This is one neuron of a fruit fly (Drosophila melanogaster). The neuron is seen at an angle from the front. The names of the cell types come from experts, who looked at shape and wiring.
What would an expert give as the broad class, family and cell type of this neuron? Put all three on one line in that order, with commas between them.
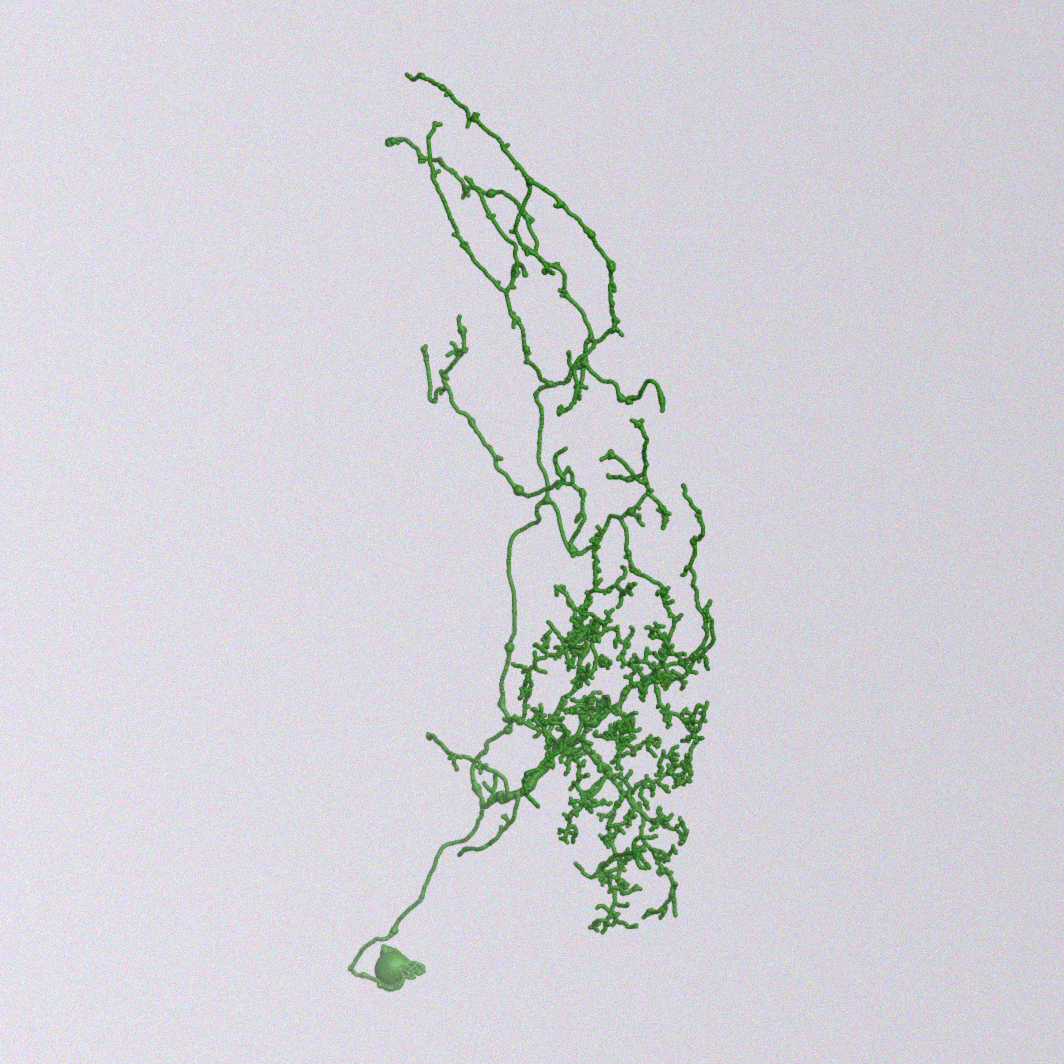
optic-lobe intrinsic neuron, LPi, LPi3b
